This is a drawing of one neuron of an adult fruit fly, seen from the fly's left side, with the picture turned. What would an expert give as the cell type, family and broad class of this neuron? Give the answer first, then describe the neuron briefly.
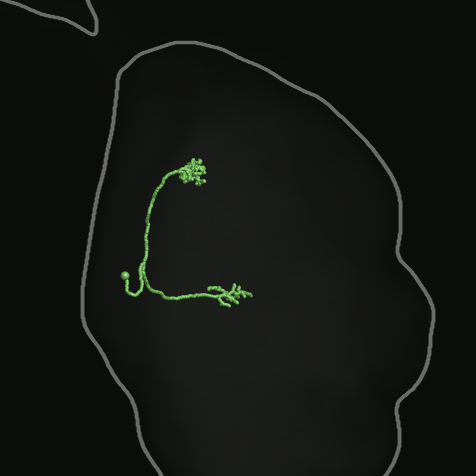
Its cell type is LPC1. The family is LPC. It is a visual projection neuron. The cell body is on the left of the picture. As drawn here it is about as wide as it is tall.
